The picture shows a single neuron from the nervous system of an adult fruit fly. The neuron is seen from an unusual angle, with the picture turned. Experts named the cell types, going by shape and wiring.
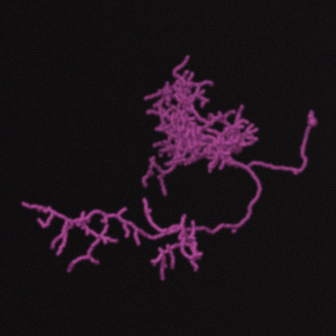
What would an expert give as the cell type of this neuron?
SMP256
